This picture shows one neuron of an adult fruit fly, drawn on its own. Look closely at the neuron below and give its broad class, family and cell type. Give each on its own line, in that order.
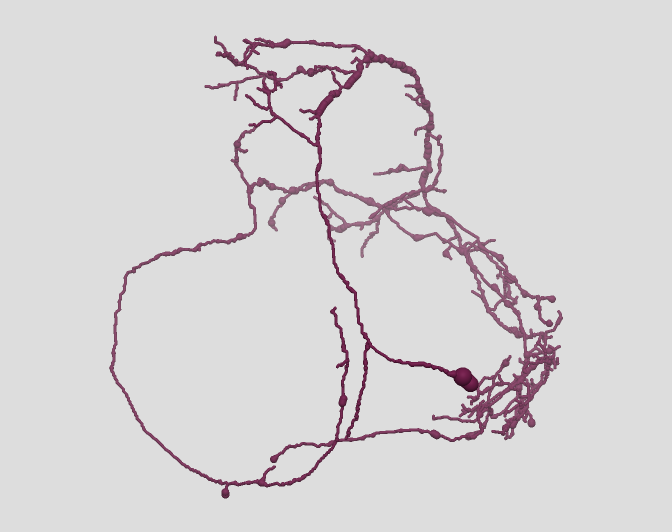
central-brain intrinsic neuron
hemilineage SLPav1_medial
SLP223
